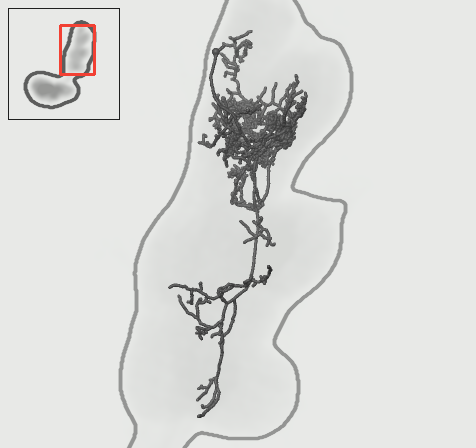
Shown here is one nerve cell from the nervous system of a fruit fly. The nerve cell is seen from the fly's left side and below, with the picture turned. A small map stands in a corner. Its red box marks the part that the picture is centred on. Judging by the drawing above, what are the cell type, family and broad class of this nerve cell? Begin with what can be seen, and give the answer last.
The cell body can be seen at the top of the picture. Dozens of branch ends can be seen. It is of cell type IN09A007. The family is hemilineage 09A. It is a nerve-cord intrinsic neuron.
